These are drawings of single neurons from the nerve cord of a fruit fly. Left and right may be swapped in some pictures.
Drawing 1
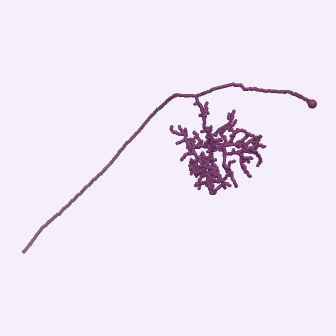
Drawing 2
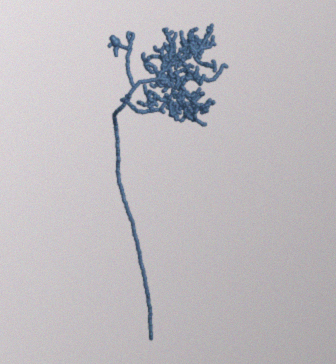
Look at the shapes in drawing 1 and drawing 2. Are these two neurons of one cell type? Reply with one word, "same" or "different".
same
